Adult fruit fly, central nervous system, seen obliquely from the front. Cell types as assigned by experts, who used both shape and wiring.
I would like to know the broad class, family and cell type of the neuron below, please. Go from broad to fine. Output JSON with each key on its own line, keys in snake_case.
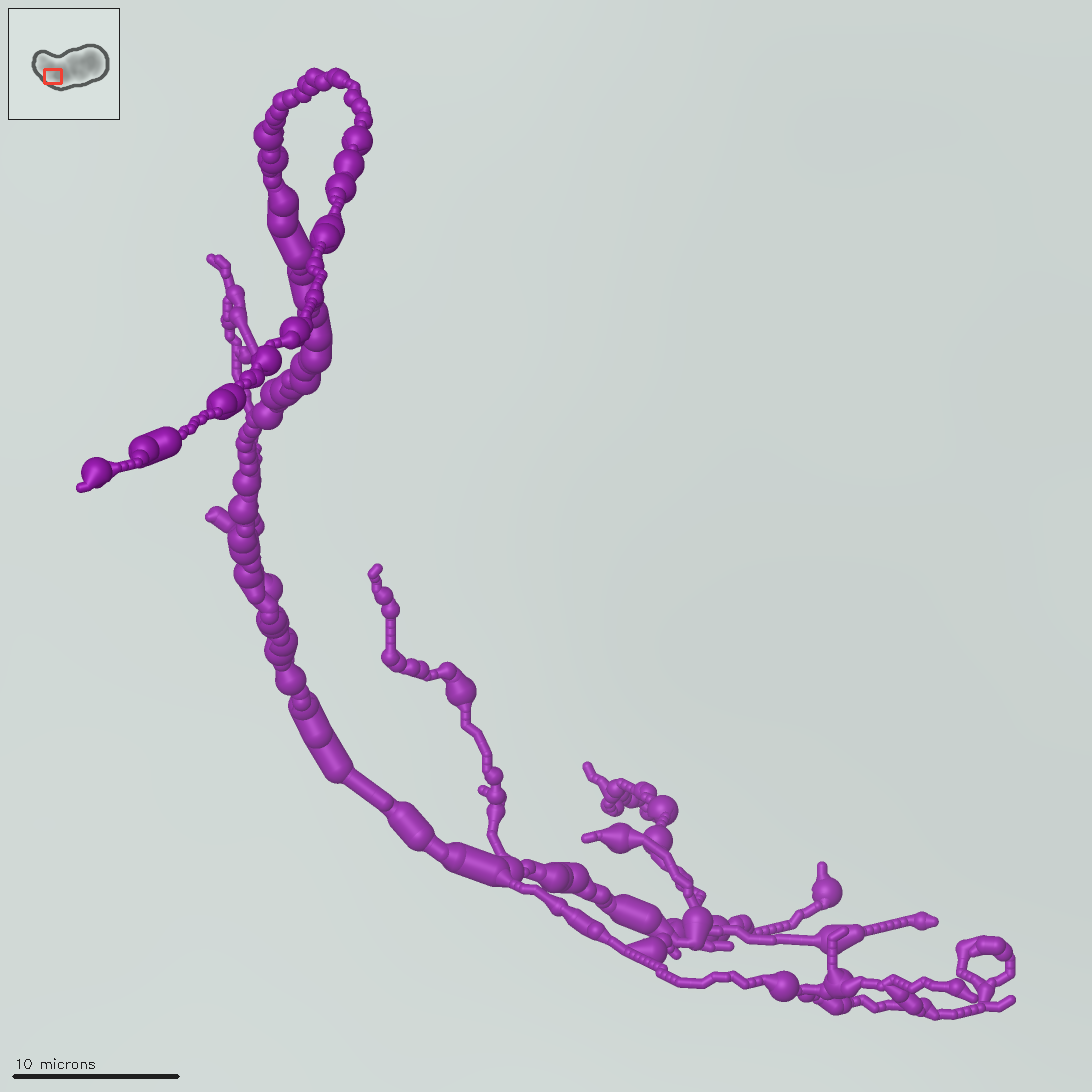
{
 "broad_class": "sensory neuron entering the nerve cord",
 "family": "class mechanosensory tactile",
 "cell_type": "SNta11"
}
